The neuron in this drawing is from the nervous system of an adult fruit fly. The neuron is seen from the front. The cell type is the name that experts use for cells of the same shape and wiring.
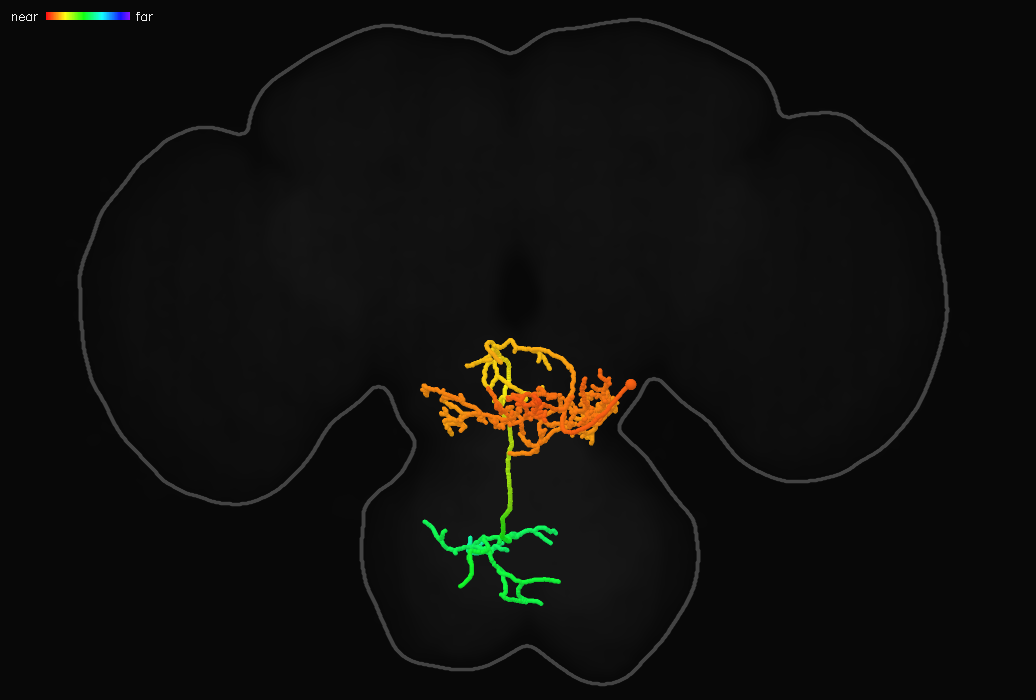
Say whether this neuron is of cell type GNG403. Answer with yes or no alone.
no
